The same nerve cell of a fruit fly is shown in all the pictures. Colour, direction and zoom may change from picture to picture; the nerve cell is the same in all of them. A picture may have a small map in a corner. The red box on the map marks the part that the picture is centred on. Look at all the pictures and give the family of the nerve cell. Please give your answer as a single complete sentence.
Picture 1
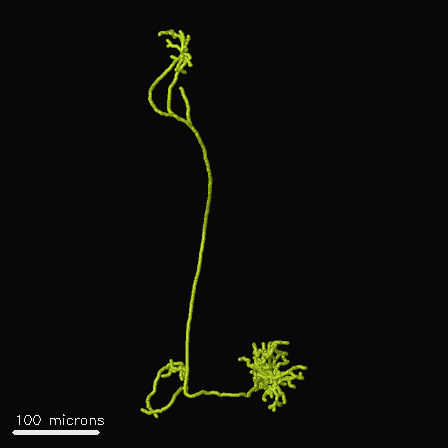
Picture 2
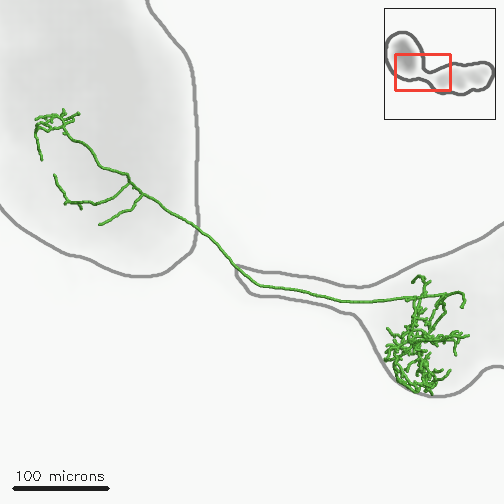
This nerve cell has hemilineage 07B as its family.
